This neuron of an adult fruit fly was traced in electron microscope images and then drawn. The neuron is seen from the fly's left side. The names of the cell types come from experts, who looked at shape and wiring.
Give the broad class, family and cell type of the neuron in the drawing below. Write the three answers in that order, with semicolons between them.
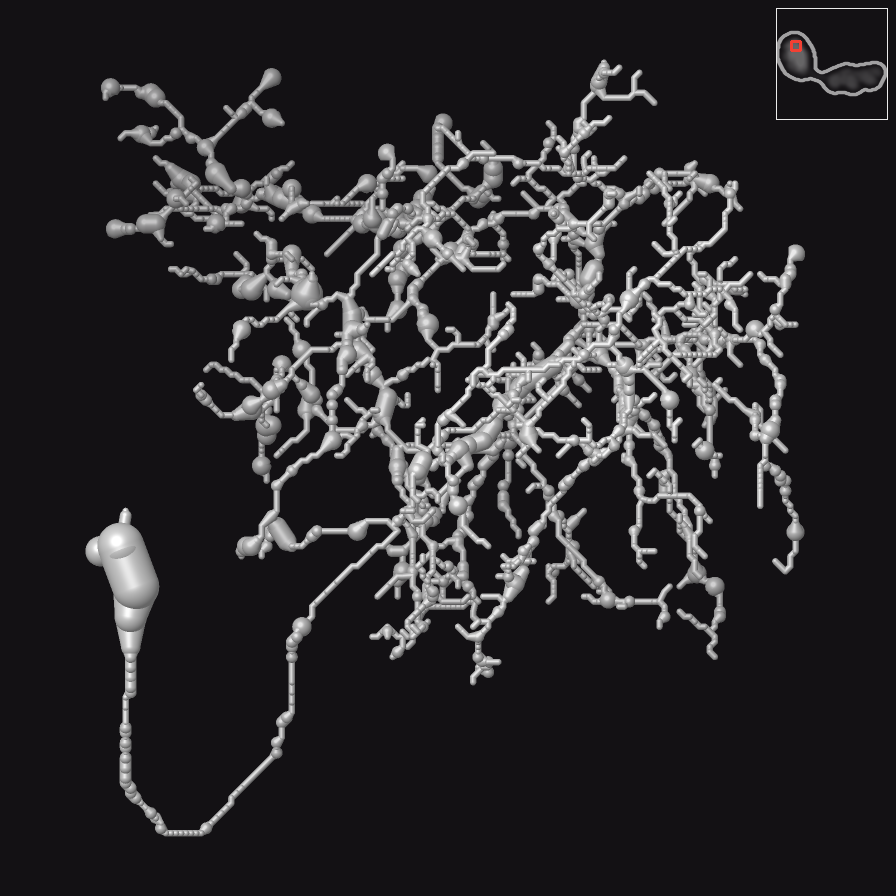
central-brain intrinsic neuron; LHAV; LHAV5d1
